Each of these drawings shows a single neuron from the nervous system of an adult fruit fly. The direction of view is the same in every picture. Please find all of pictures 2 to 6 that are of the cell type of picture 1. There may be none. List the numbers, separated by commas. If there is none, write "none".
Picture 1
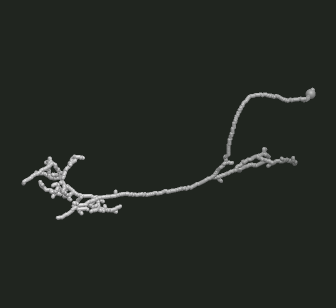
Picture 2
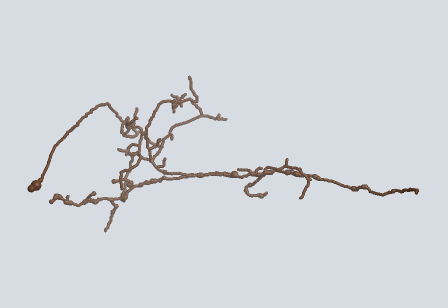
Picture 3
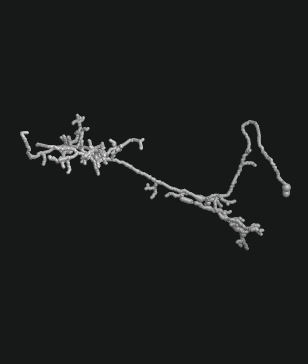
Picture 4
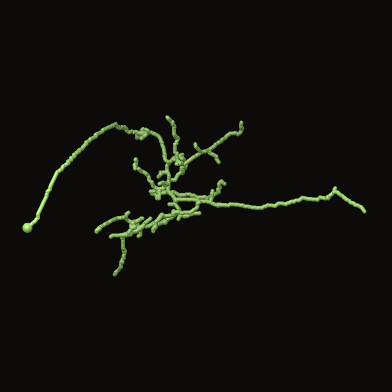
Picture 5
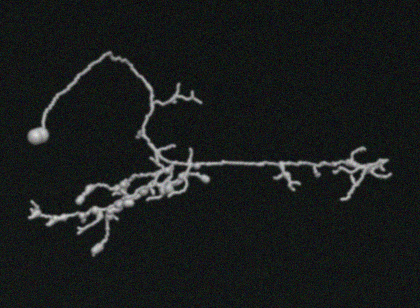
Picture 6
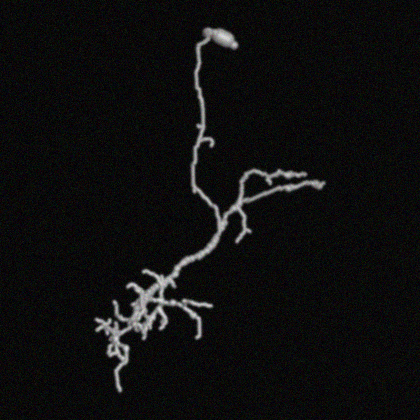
2, 3, 4, 5, 6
